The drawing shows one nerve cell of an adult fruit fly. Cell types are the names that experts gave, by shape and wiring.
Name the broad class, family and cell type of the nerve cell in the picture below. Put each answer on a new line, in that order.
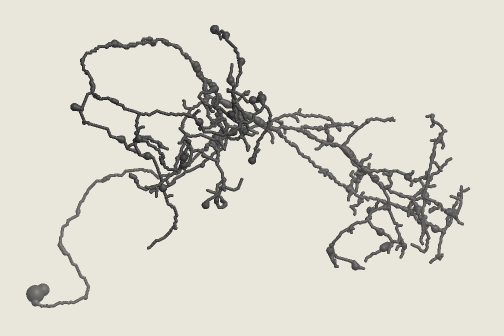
central-brain intrinsic neuron
hemilineage LHa1
CB2919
